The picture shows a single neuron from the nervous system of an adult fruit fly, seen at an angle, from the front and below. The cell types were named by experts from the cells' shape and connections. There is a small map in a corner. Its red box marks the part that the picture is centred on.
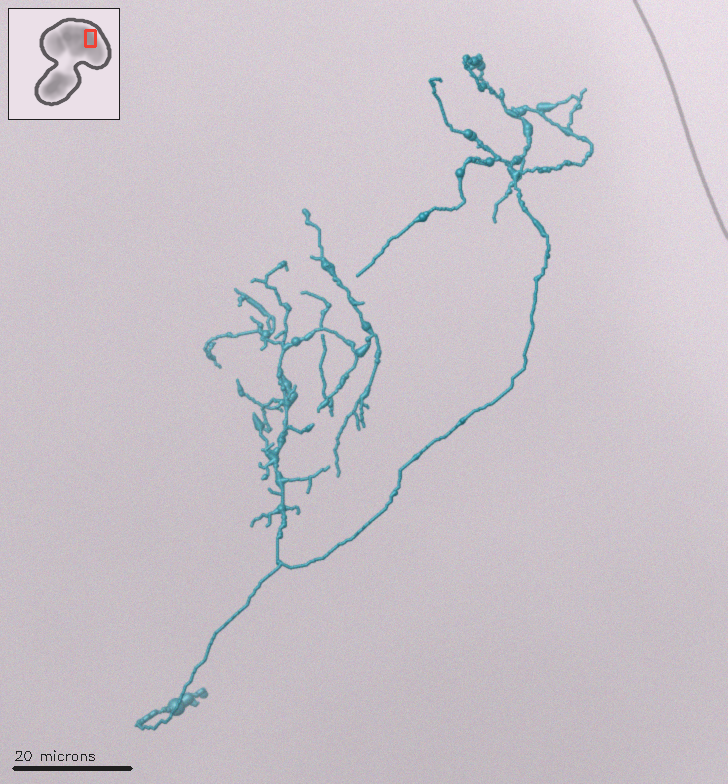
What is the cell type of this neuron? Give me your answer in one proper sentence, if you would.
It is the cell type LHPV2c5 to which this neuron belongs.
